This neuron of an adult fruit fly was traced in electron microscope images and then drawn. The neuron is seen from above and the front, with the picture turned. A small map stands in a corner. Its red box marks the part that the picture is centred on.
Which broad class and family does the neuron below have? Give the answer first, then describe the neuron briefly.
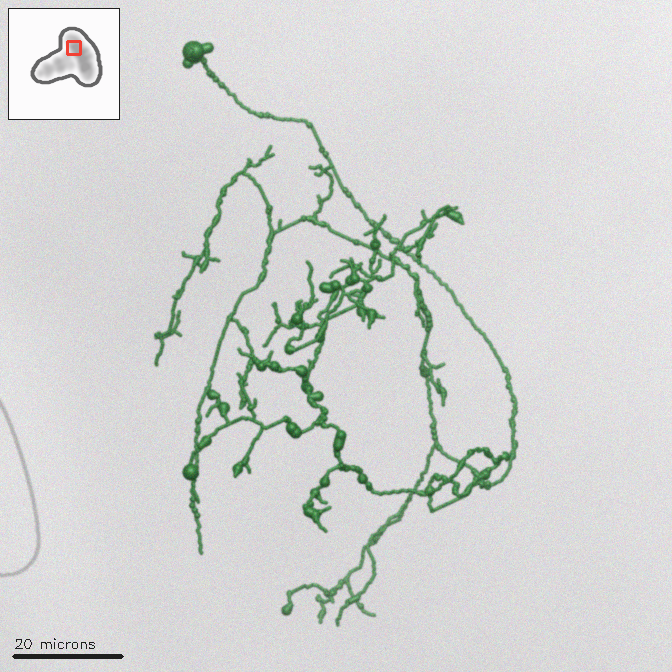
It is a central-brain intrinsic neuron. The family is hemilineage SLPal1. Its cell body lies at the upper left of the picture. From top to bottom in the picture it spans about 110 microns. Dozens of branch ends can be seen.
